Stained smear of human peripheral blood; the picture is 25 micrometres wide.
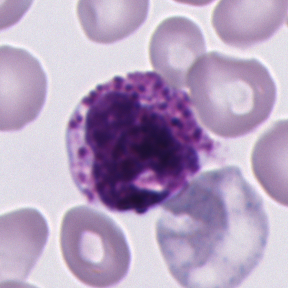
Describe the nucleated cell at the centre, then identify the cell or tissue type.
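A dark purple nuclear mass occupies most of the cell. Coarse dark purple granules lie over both the cytoplasm and the nucleus, crowding most densely along the upper edge of the cell. Within the lower part of the nuclear mass is a small pale gap. Answer: basophil.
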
